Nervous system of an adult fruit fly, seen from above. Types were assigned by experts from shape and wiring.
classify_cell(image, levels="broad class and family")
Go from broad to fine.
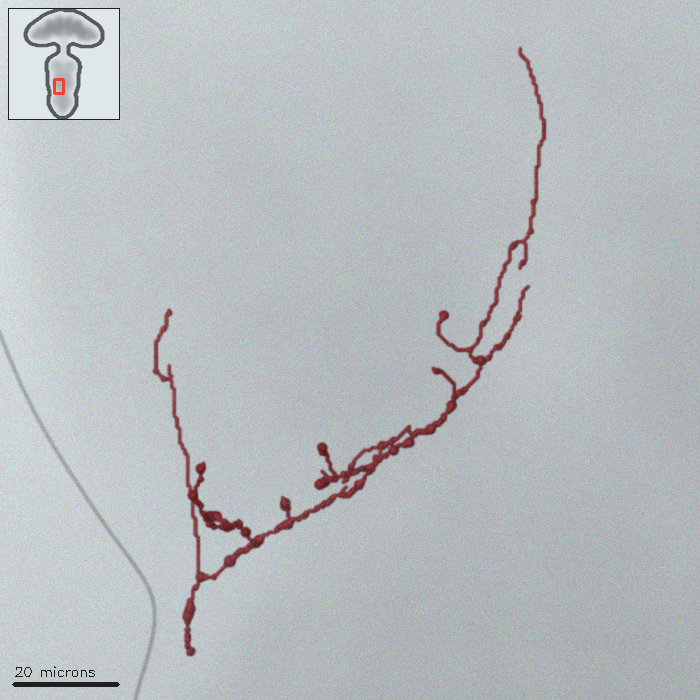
sensory neuron entering the nerve cord; class mechanosensory tactile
